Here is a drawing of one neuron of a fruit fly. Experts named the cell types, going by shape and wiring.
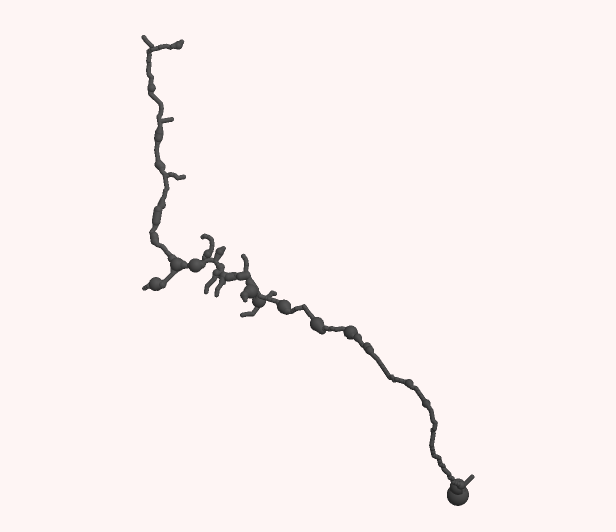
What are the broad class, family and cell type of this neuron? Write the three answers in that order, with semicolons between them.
optic-lobe intrinsic neuron; Dm; Dm3b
